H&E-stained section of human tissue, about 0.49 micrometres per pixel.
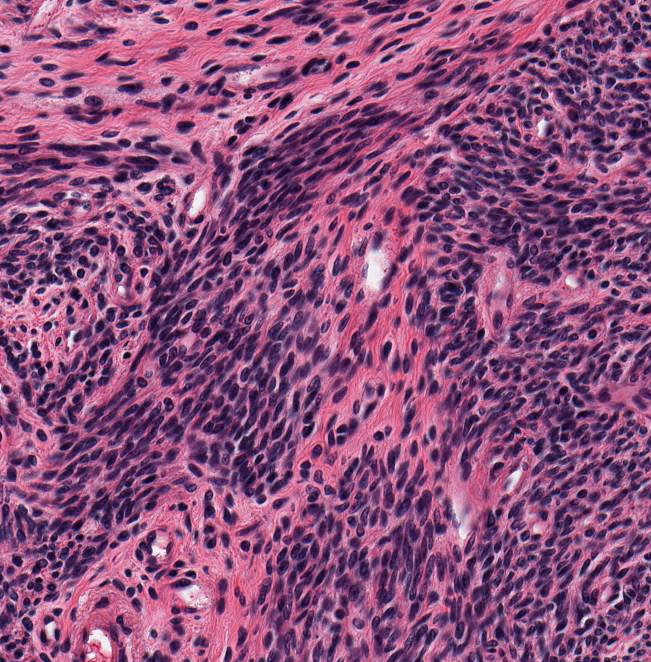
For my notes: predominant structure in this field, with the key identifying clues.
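Identification: smooth muscle, spindle-shaped cells in interlacing fascicles running in different directions.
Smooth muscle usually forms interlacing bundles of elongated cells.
Over most of the field the cells are densely packed, their crowded nuclei often touching or overlapping. Wisps of pink collagen run between them. No glands or epithelium are present.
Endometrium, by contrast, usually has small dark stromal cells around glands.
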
